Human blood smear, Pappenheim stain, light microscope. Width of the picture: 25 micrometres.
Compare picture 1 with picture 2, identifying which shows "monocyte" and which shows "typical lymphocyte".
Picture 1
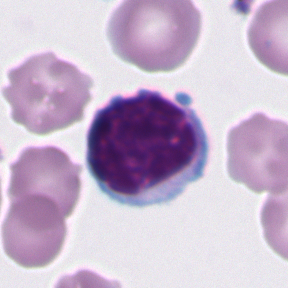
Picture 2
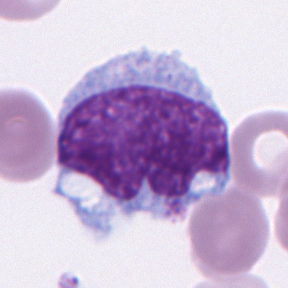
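Picture 1 shows a typical lymphocyte; picture 2 shows a monocyte. Outline: in picture 1 it is roughly round, with a small pale blue knob jutting from the upper right edge; in picture 2 it is irregular, with a ragged, frayed edge. Nucleus shape: the typical lymphocyte's nucleus is round, with no notch or indentation, while the monocyte's has a notch in the middle of its lower edge.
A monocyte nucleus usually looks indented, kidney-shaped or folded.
Nucleus size: about 9 micrometres across in a cell of about 11 micrometres in picture 1, against about 15 by 10 micrometres in picture 2, where the nucleus spans nearly the full width of the cell. Chromatin: in picture 1 it is dark purple and coarsely clumped.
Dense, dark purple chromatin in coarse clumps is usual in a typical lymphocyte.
Cytoplasm colour: pale blue in picture 1, pale grey-blue in picture 2. Granules: a few fine purplish granules lie at the lower right of the monocyte's cytoplasm.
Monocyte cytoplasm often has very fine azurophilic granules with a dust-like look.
Vacuoles: none in the typical lymphocyte's cytoplasm. Surroundings: red cells lie close to the left and right sides of the monocyte.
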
